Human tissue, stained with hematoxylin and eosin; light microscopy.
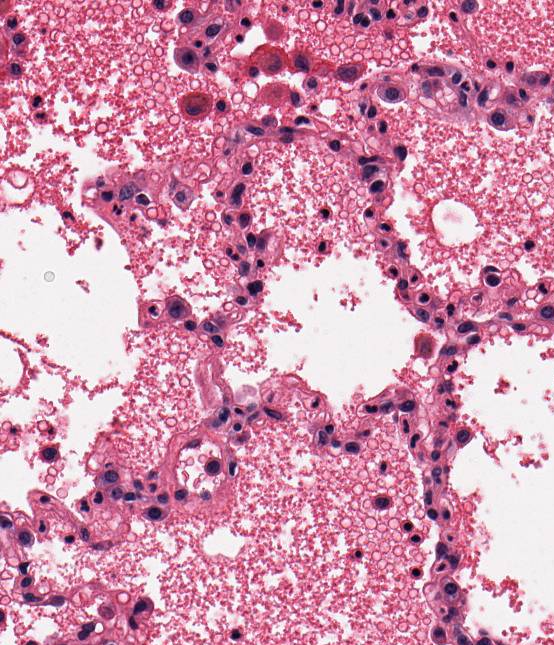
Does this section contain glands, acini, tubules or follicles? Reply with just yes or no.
No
